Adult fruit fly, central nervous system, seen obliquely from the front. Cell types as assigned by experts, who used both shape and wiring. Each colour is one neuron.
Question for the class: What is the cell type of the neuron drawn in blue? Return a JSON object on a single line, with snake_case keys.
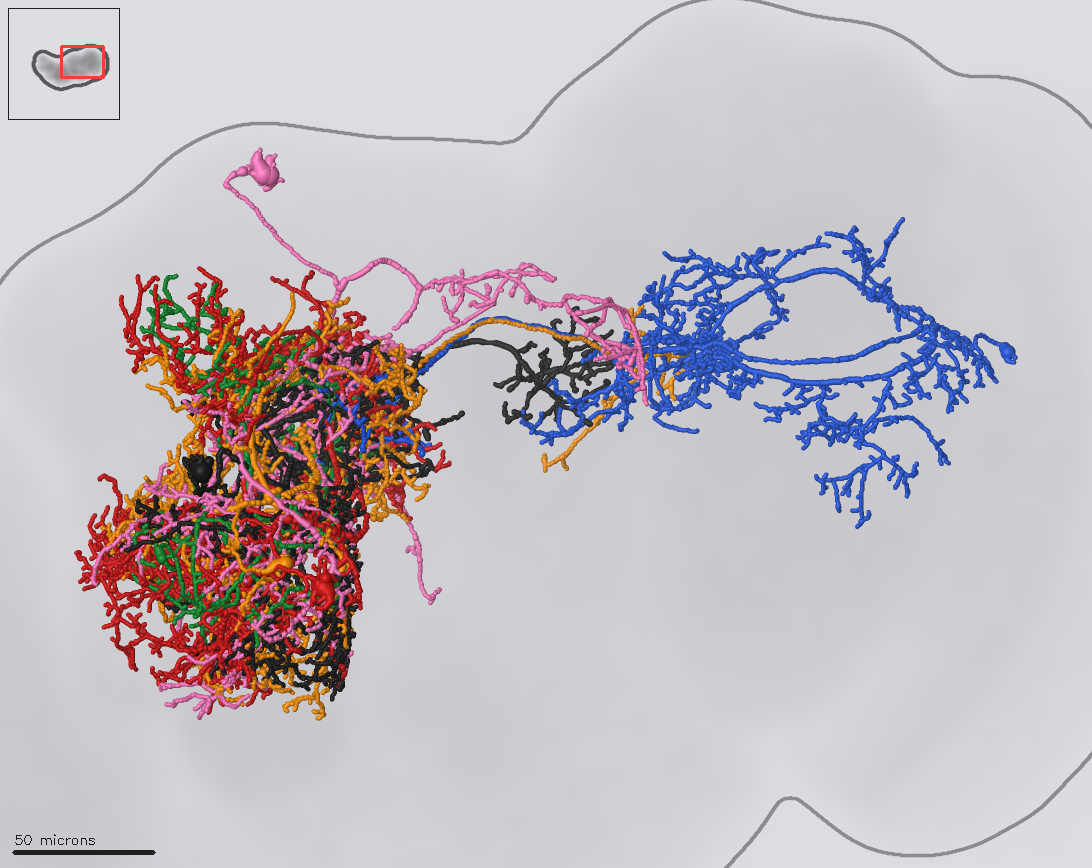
{"cell_type": "CL095"}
